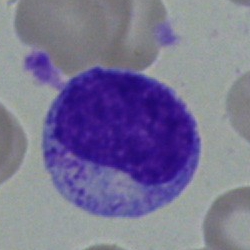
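Metamyelocyte, stained human bone marrow smear. Outline round and smooth; nucleus toward the top, cytoplasm gathered below it. Chromatin deep purple; purple granules scattered through the cytoplasm.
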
